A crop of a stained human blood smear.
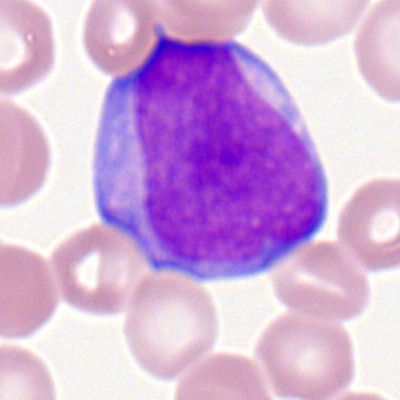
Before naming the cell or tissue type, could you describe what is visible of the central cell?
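Note how a single unlobed nucleus fills most of the cell and sits off-centre, toward the right side. The cytoplasm is pale blue, forming its widest band on the left side, and turns a deeper blue along the outer edge of the cell. You are looking at a myeloblast.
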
